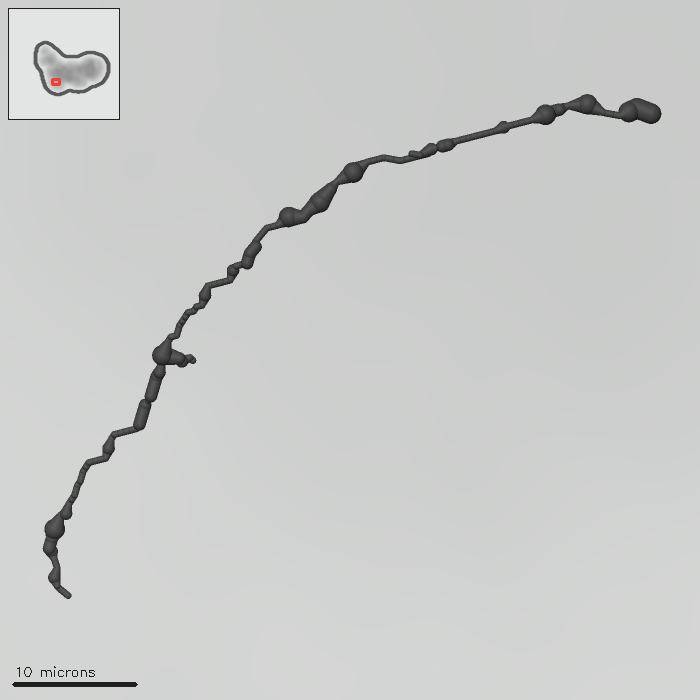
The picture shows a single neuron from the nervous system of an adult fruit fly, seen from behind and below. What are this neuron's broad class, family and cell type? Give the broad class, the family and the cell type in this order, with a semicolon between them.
sensory neuron entering the nerve cord; class gustatory; LgLG6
